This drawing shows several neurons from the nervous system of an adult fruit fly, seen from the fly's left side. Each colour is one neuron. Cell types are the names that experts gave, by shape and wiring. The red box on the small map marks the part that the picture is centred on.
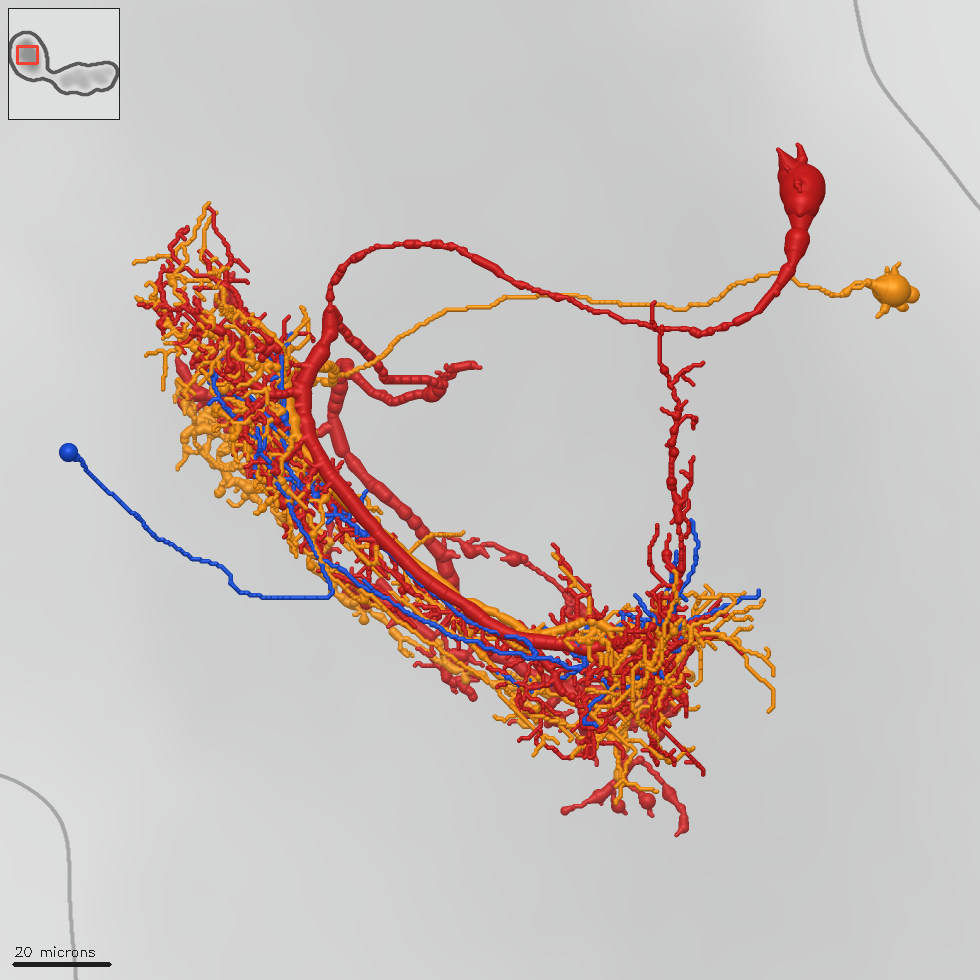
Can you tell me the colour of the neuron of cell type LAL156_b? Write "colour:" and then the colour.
colour: orange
